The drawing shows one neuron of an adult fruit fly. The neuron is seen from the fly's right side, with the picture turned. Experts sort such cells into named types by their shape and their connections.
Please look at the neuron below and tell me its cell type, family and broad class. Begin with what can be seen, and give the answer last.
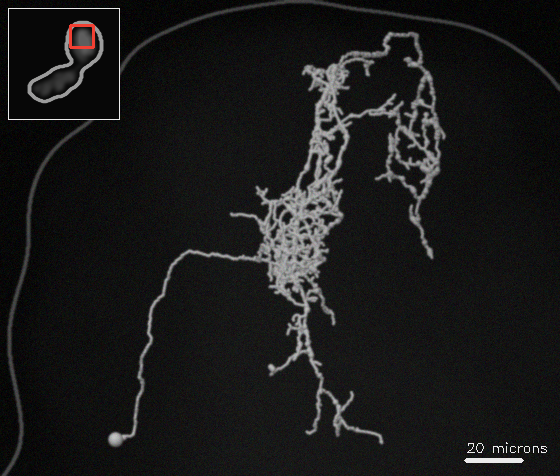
The cell body is at the lower left of the picture. From top to bottom in the picture it spans about 150 microns. The picture shows dozens of branch ends. Its cell type is pC1_4a. Its family is hemilineage DM4_dorsal. Its broad class is central-brain intrinsic neuron.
